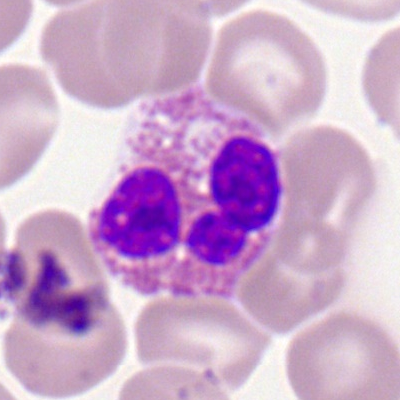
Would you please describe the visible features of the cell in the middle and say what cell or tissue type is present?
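Cytoplasm packed with many pink-orange granules, coarse and individually distinct. Chromatin dark purple, coarsely clumped. Widest band of cytoplasm above the nuclear lobes. Eosinophil.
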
